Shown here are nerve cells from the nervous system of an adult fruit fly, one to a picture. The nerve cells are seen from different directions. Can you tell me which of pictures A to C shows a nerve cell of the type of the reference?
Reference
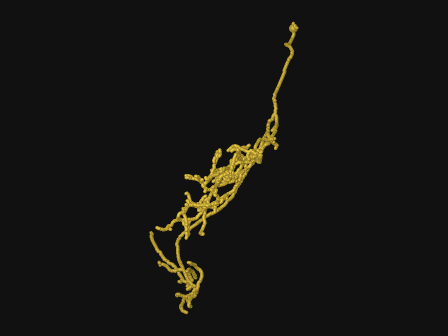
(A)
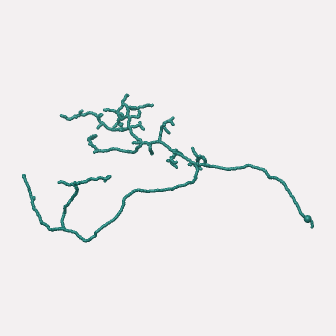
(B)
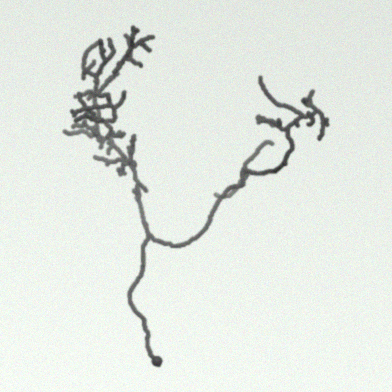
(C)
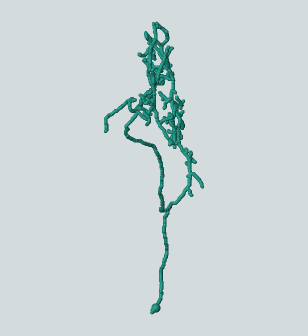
C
